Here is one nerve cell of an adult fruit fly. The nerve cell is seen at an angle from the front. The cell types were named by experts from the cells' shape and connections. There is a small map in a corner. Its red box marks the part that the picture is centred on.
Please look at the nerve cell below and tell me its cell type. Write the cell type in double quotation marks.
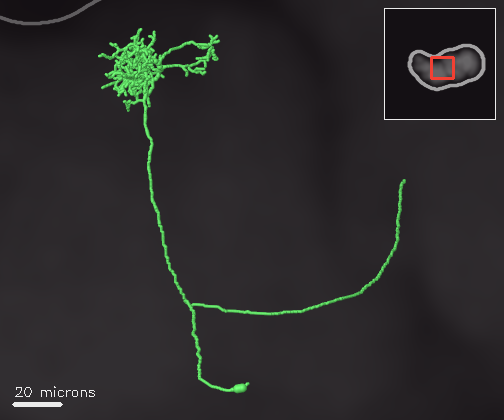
"TmY14"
